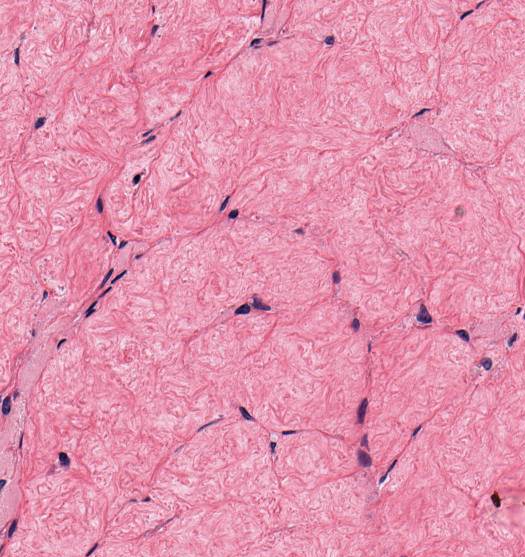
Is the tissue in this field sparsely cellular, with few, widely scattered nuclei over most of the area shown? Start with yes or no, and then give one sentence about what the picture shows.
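Yes. The field is sparsely cellular and is filled almost entirely by pink collagen.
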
